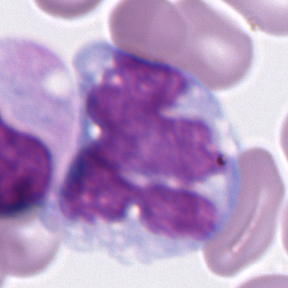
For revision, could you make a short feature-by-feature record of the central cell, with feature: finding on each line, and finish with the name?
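Nucleus: deeply indented, folded into several lobes, filling most of cell
Cytoplasm: moderate rim, no coarse coloured granules
Dot: single, tiny, dark, at right nuclear edge
Name: monocyte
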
